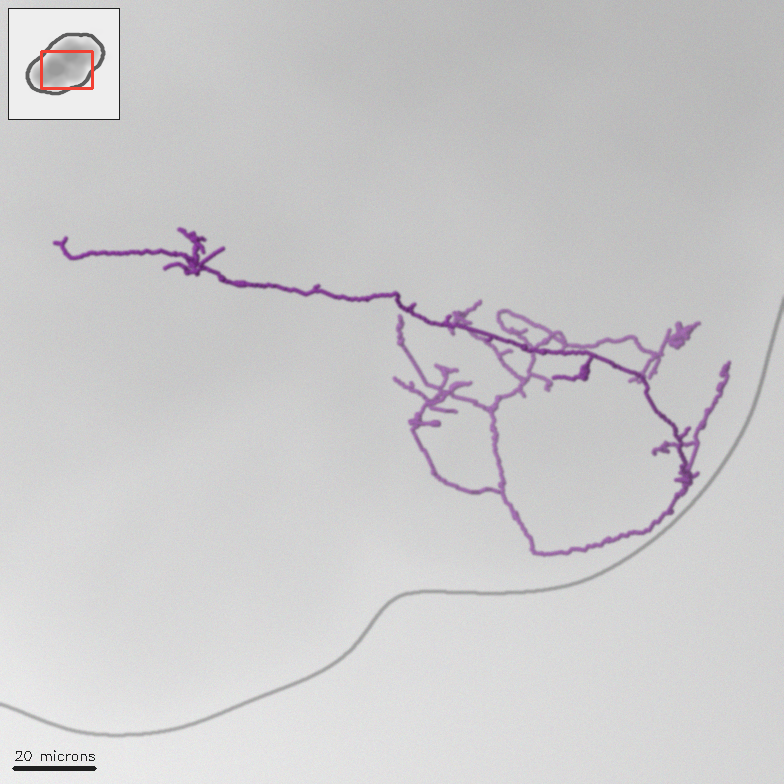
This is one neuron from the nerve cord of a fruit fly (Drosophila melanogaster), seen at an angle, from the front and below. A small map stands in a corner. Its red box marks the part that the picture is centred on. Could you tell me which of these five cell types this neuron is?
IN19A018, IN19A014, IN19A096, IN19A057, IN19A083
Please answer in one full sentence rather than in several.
The neuron belongs to cell type IN19A083.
